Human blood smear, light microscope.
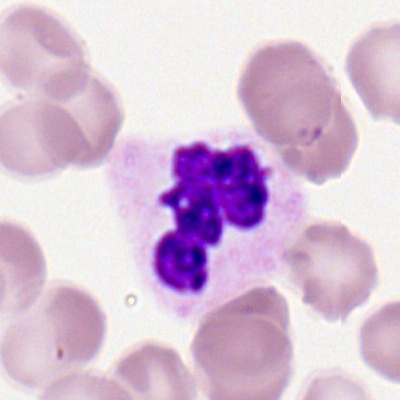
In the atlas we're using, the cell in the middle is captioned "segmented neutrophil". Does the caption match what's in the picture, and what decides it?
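The cytoplasm is plentiful and pale pinkish-lilac, in keeping with a segmented neutrophil.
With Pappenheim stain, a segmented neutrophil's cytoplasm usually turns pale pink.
The name segmented neutrophil fits this cell. Its chromatin is dark purple and coarsely clumped, which would suit a band neutrophil as well.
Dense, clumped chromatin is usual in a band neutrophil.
No nucleoli can be seen, fine faint pinkish granules are scattered through the cytoplasm, there are no vacuoles, and the outline is irregular and somewhat angular rather than round.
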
